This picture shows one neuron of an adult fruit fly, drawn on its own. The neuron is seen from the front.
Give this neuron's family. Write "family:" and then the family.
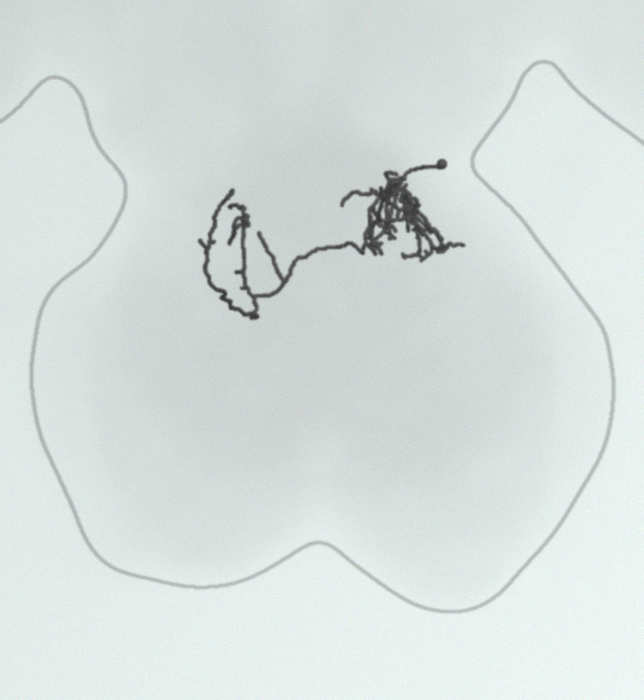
family: hemilineage 07B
